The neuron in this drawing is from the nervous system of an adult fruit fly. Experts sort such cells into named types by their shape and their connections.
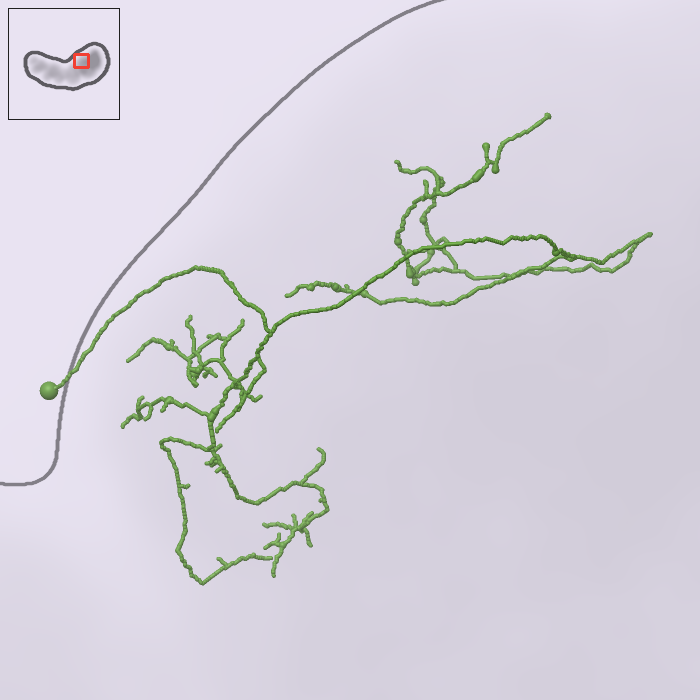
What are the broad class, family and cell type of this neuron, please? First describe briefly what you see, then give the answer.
The cell body is on the left of the picture. The picture shows dozens of branch ends. It is a central-brain intrinsic neuron. The family is hemilineage DL1_dorsal. Its cell type is LHPV5b1.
